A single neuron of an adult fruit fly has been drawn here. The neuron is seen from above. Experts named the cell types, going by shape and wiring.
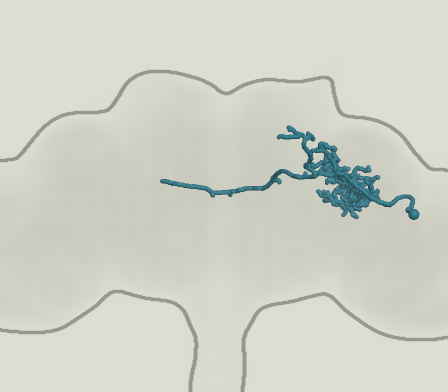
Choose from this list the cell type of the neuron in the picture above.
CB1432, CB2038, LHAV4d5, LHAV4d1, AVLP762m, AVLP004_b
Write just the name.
AVLP762m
